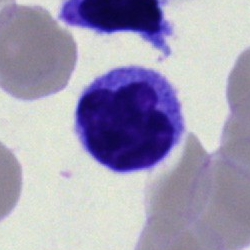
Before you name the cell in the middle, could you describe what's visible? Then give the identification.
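The nucleus occupies most of the cell and has an irregular, folded outline with clefts. Its chromatin is dense and stains dark purple. The cytoplasm stains purple. The cell is a lymphocyte.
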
